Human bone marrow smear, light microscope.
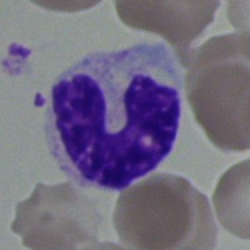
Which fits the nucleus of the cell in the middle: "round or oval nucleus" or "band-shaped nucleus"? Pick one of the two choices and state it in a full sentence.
Drawn out into a curved band, the nucleus has no separate lobes.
